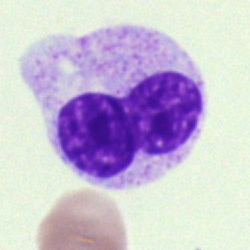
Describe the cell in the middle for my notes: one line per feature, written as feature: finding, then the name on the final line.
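Outline: roughly round, rounded bulge at upper left
Nucleus: in lower half, wider band of cytoplasm above
Cytoplasm: plentiful, pale lilac-grey
Clear spot: small, pale, in cytoplasm at upper left
Name: band neutrophil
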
